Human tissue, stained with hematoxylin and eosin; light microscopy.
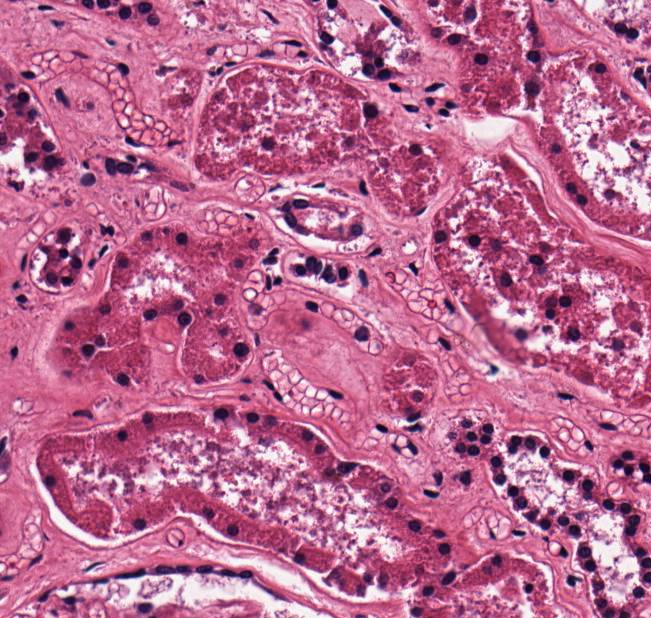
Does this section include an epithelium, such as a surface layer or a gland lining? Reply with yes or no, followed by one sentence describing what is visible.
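Yes. The field is made up of many epithelial tubules and nests separated by bands of pink fibrous stroma.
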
